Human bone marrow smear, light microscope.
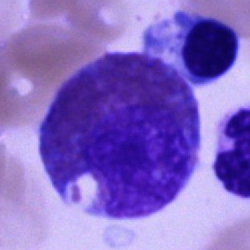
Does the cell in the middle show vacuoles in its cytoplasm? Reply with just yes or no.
Yes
